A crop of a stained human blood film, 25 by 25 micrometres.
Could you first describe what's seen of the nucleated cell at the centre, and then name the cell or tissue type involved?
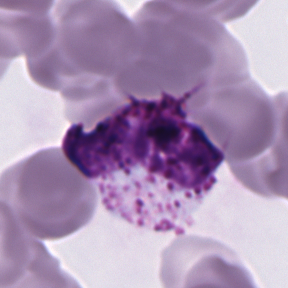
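The cell outline is irregular rather than round. A dense dark purple mass fills its upper half. The lower part is pale and nearly colourless, with coarse purple granules scattered over it. The cell is a basophil.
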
